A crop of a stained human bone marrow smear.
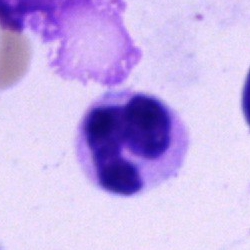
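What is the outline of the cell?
Round and smooth.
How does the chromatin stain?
Dense and very dark purple, with no nucleoli visible.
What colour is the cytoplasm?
Pale pinkish-lilac.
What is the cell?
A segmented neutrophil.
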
